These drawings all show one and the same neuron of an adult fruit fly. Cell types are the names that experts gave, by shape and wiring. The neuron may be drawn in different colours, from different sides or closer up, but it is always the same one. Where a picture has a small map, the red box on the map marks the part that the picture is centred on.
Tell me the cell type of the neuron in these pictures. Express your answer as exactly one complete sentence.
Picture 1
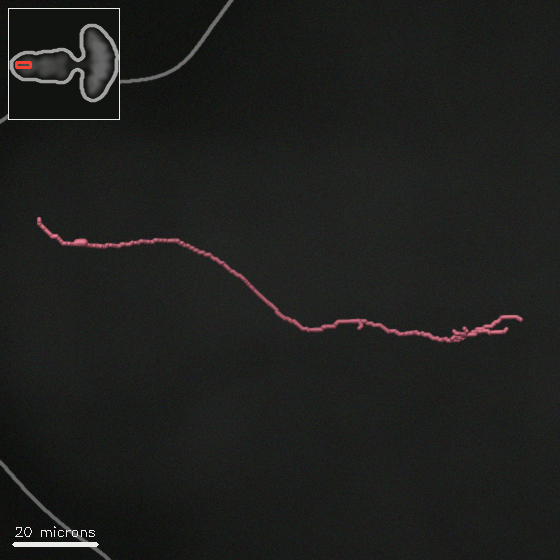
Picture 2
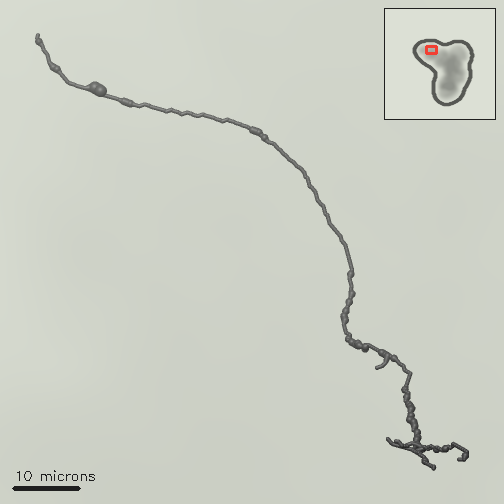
This neuron is of the type LgLG2.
